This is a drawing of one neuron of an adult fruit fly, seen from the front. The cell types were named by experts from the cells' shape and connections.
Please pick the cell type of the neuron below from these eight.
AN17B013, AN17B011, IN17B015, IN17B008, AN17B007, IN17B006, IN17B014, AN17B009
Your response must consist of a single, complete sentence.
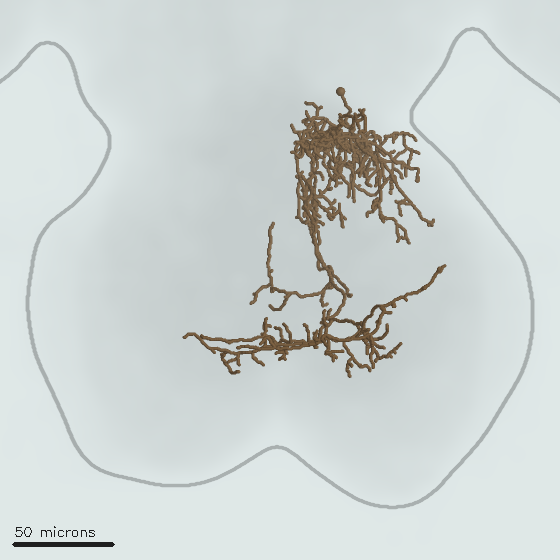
The type of this neuron is the cell type IN17B014.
